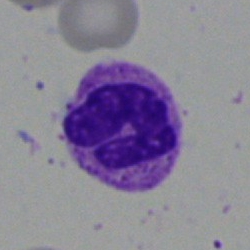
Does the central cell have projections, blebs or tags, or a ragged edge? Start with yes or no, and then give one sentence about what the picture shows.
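No. The cell outline is smooth and roughly round.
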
